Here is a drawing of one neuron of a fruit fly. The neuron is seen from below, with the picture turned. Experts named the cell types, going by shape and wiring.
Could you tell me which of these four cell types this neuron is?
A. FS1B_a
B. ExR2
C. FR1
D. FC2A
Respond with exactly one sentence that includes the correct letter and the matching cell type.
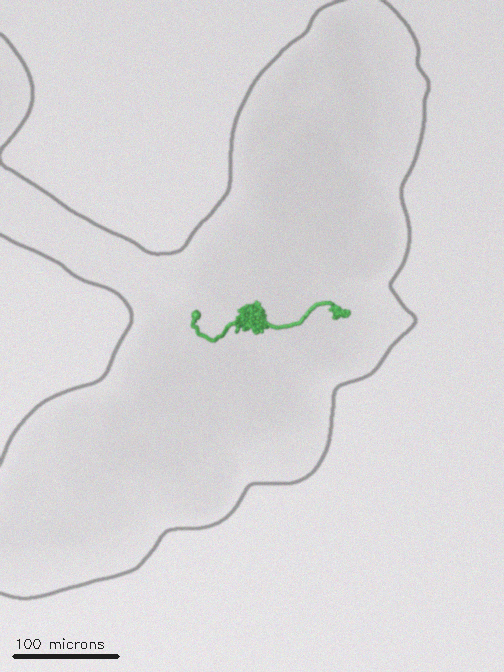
Given as option C, FR1 is the cell type for the neuron.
